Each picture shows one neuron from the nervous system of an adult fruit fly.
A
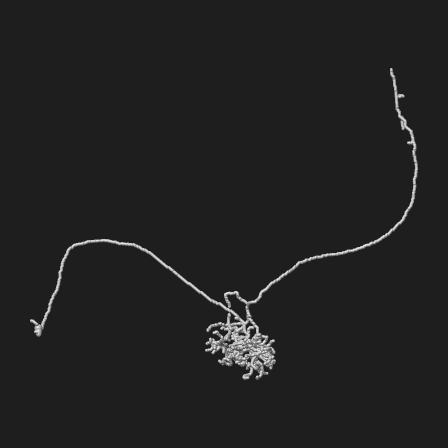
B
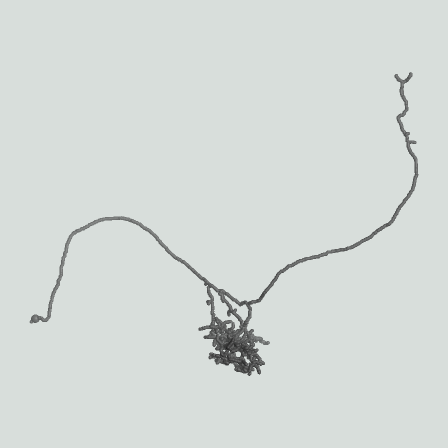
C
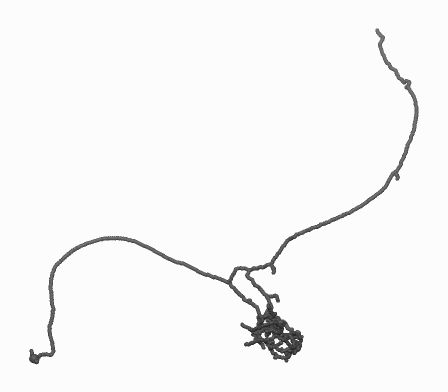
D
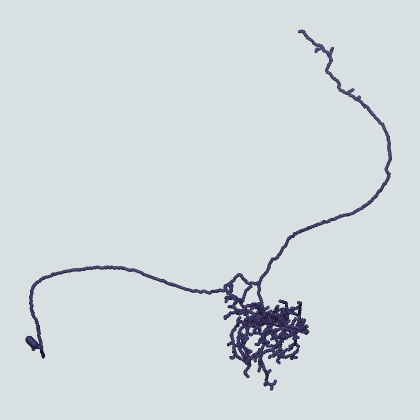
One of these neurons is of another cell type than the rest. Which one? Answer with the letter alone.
C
